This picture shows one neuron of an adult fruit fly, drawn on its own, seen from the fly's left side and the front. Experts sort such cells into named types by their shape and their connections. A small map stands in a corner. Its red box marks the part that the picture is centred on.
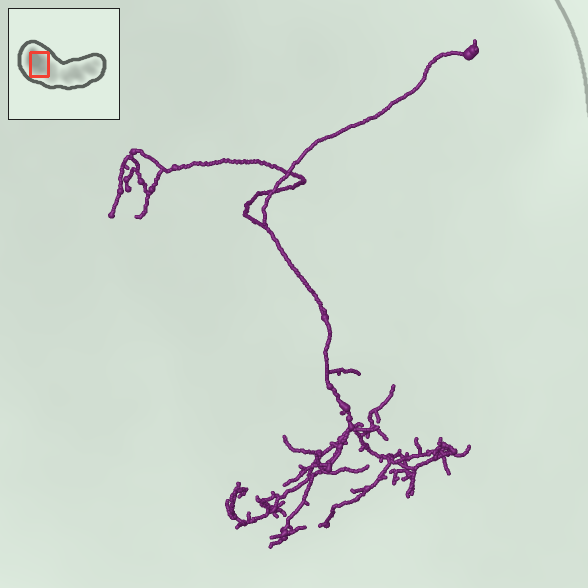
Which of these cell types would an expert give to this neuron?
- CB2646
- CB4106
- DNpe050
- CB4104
CB4104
